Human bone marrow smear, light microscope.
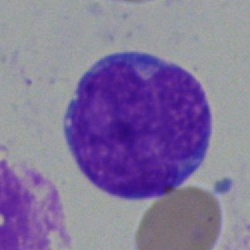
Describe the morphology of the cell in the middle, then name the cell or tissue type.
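Working through the features in turn, the outline is round and smooth. The chromatin is finely stippled, not clumped. A small pale notch sits at the top edge of the nucleus. The cytoplasm shows no granules. This cell is a blast.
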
